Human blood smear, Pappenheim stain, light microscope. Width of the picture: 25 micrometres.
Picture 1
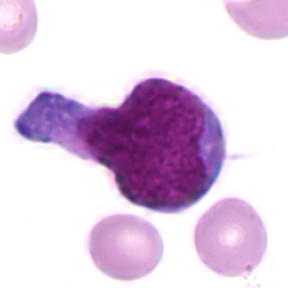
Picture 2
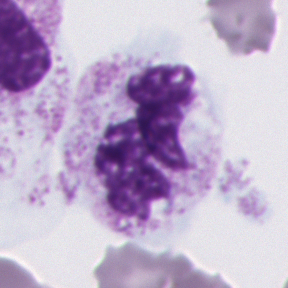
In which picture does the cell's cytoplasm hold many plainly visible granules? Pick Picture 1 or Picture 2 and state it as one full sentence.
Picture 2 has the cell with many visible granules in its cytoplasm.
